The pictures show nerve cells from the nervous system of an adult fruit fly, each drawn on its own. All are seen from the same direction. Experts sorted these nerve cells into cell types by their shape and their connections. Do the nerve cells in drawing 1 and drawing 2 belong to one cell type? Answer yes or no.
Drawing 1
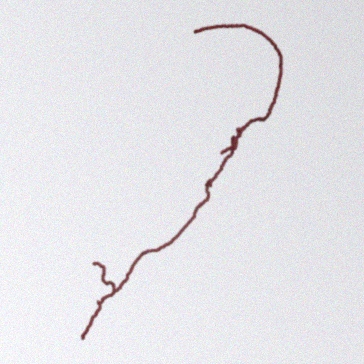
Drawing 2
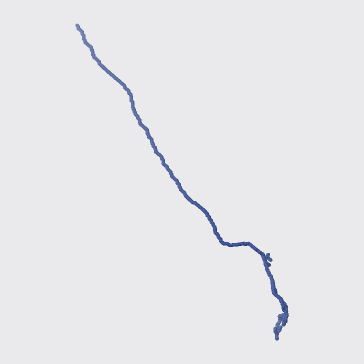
no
